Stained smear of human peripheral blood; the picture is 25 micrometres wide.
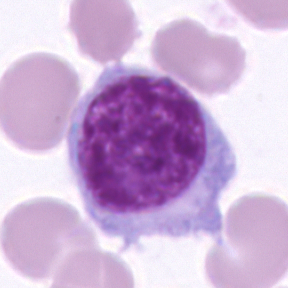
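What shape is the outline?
Irregular, with small ragged projections along its lower edge.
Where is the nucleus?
Off-centre, toward the upper left.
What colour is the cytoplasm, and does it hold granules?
Pale blue-grey, with no distinct granules.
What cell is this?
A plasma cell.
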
